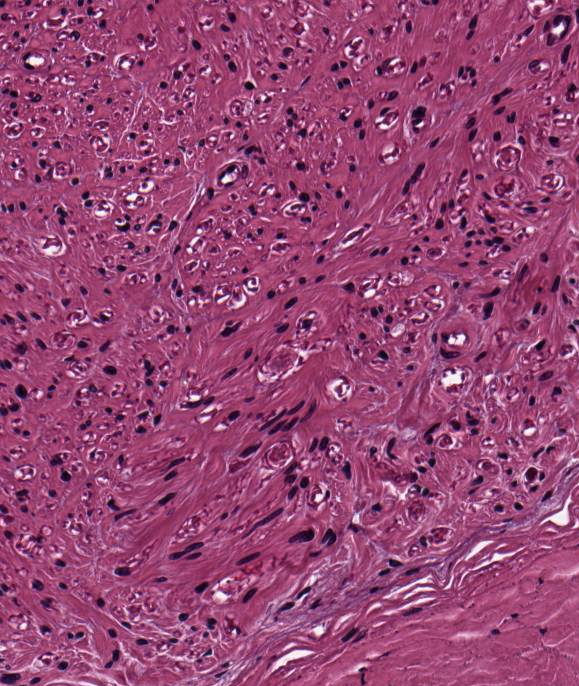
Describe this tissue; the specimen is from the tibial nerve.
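Rounded cells, each in a clear space, fill the upper half and right side, separated by pink fibrillary tissue. Spindle cells with elongated, blunt-ended dark nuclei form diagonal bundles through the centre and lower left. The intercellular tissue is strongly eosinophilic and finely fibrillary, not bluish or myxoid.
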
